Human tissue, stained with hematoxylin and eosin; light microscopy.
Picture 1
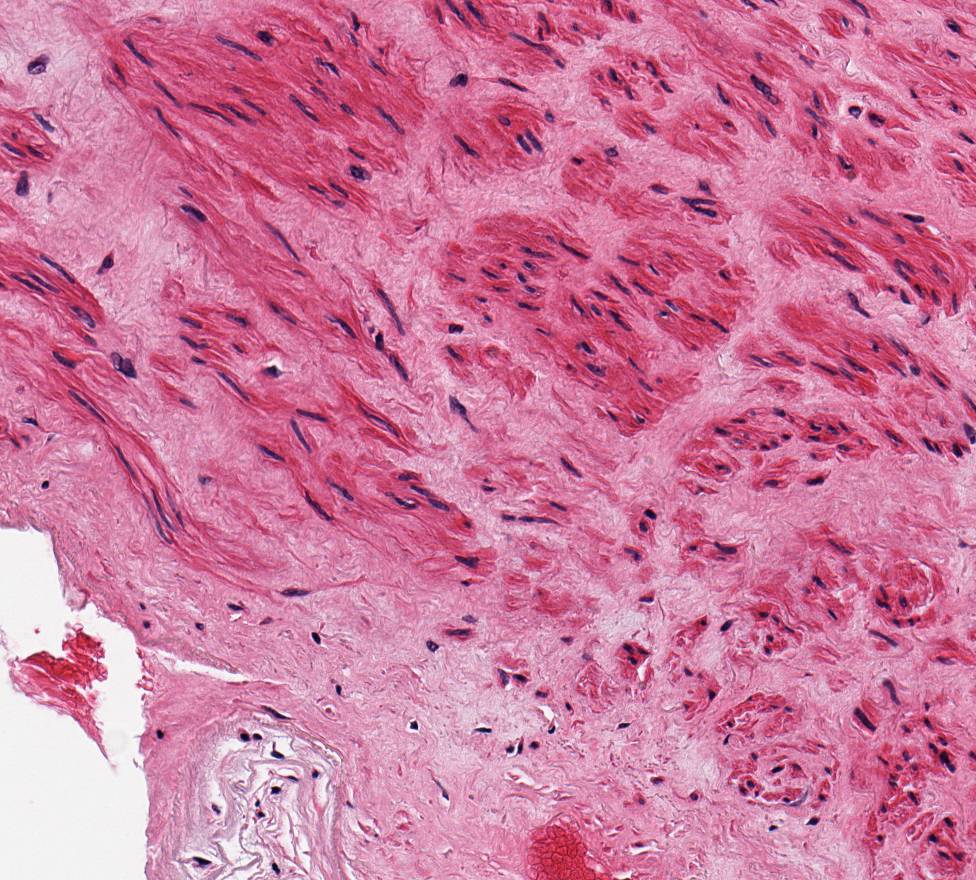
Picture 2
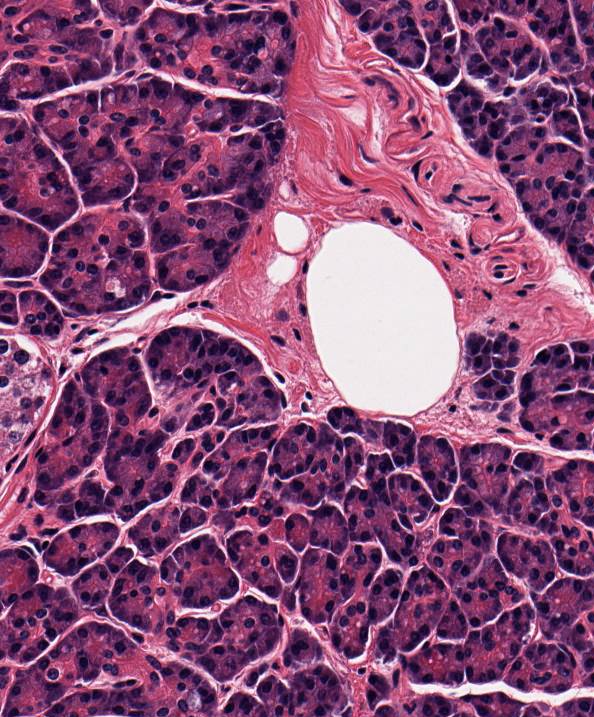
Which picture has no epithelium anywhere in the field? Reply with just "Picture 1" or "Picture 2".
Picture 1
